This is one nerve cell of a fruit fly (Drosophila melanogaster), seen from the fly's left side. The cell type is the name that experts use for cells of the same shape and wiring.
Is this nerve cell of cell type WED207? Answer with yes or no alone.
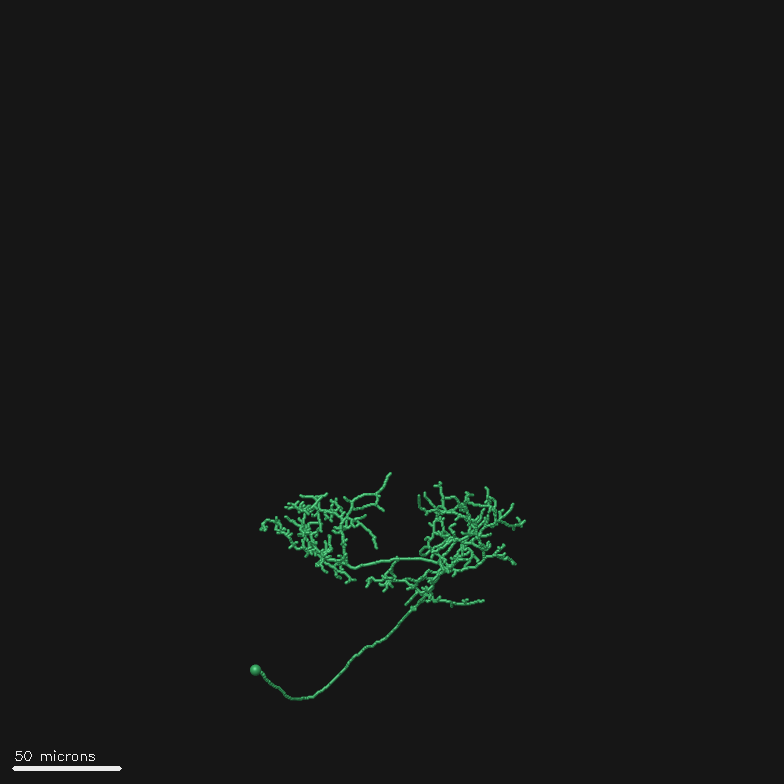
yes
